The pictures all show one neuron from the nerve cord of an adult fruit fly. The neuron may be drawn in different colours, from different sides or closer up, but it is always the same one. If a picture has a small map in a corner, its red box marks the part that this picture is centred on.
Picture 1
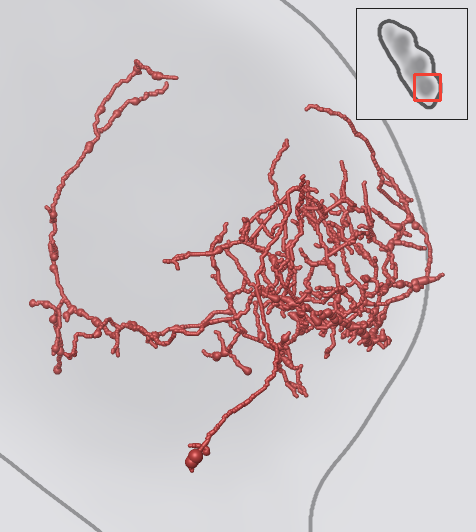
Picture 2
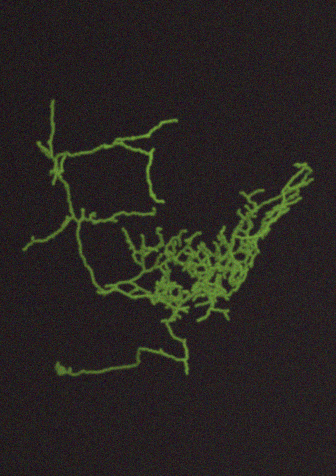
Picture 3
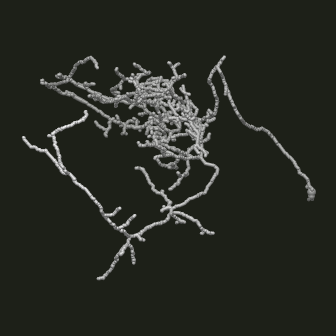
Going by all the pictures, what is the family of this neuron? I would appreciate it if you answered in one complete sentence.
Family hemilineage 09B is the family of this neuron.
